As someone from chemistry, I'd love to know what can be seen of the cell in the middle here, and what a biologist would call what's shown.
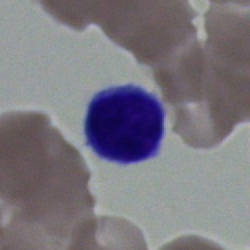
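Almost the whole cell is taken up by the nucleus; no clear cytoplasmic rim. Chromatin dense, uniformly dark blue-purple. Nucleoli not seen. Granules not visible. Lymphocyte.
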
